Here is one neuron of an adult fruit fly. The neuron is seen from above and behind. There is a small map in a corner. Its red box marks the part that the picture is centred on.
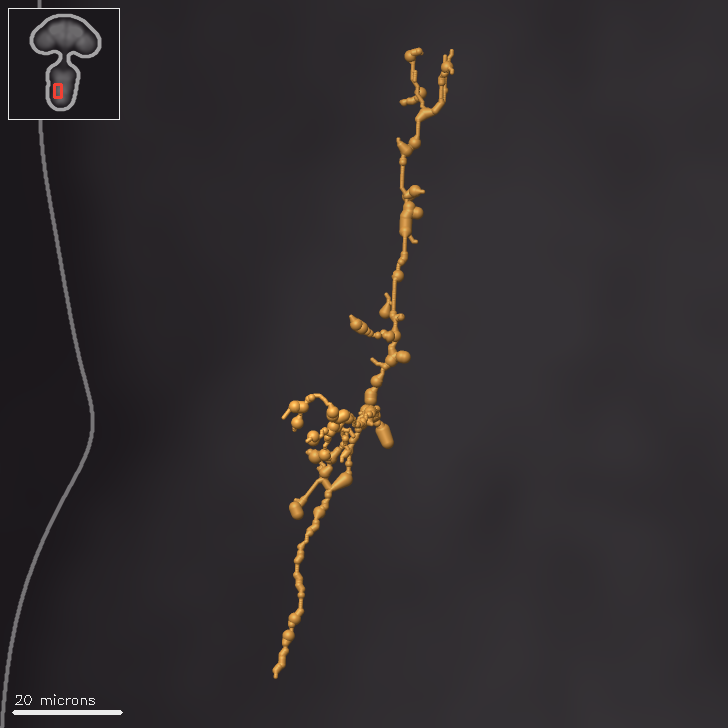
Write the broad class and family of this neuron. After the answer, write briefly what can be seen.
It is a sensory neuron entering the nerve cord. The name of its family is class mechanosensory proprioceptive. It is in the nerve cord and does not reach the brain. No cell body is drawn. From top to bottom in the picture it spans about 120 microns.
